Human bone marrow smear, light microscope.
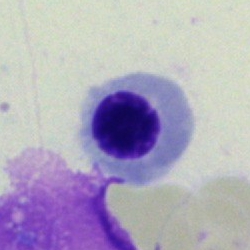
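Erythroblast, central cell, with a smooth outline that is round to slightly oval. The nucleus is off-centre, displaced toward the left side. Cytoplasm forms a moderately wide rim, broadest on the right. No granules are visible in the cytoplasm.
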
